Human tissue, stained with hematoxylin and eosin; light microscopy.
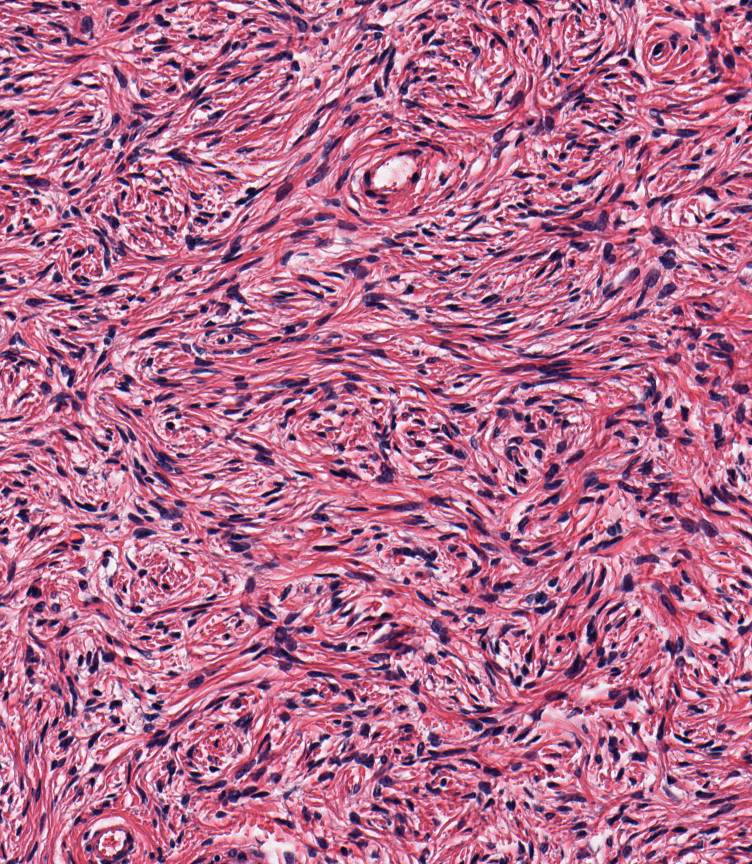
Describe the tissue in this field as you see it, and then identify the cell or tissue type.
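Spindle cells occupy the entire field, arranged in short interlacing fascicles and small whorls. Close to the top centre, spindle cells and collagen form concentric rings around a small vessel. The nuclei are slender, elongated and dark, with tapered or wavy ends, and vary little in size. Cytoplasm is scant and pale pink, and the indistinct cell borders merge with the surrounding fibres. The tissue is ovary.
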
